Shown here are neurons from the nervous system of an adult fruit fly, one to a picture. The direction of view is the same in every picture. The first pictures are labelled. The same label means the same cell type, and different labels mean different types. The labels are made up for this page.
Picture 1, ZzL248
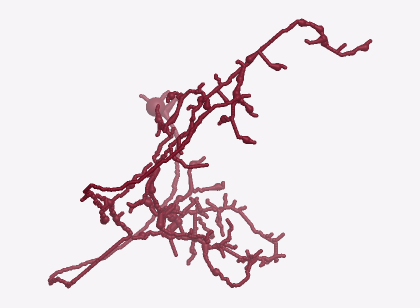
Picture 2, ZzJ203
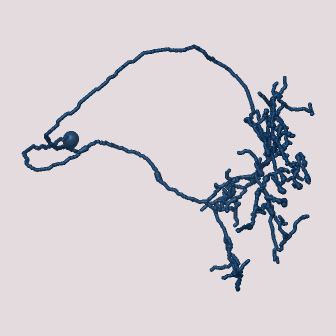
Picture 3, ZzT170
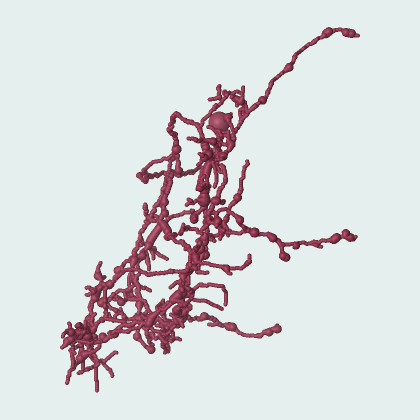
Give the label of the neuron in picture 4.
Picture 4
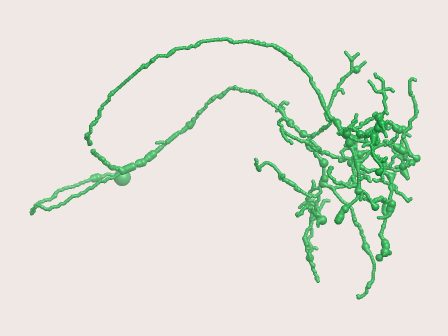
ZzJ203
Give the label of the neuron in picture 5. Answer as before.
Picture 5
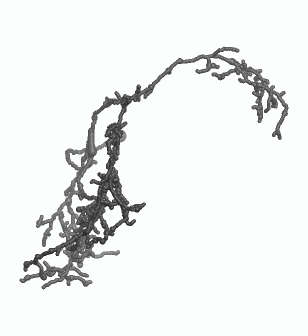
ZzT170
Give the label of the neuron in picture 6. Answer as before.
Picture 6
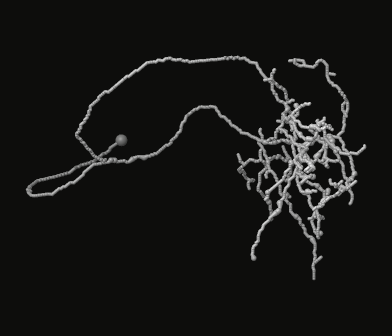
ZzJ203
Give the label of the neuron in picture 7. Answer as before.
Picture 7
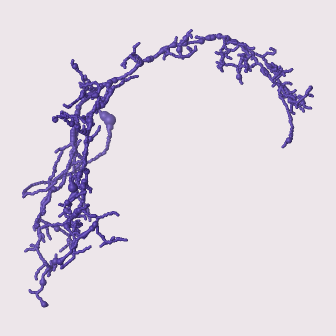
ZzT170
